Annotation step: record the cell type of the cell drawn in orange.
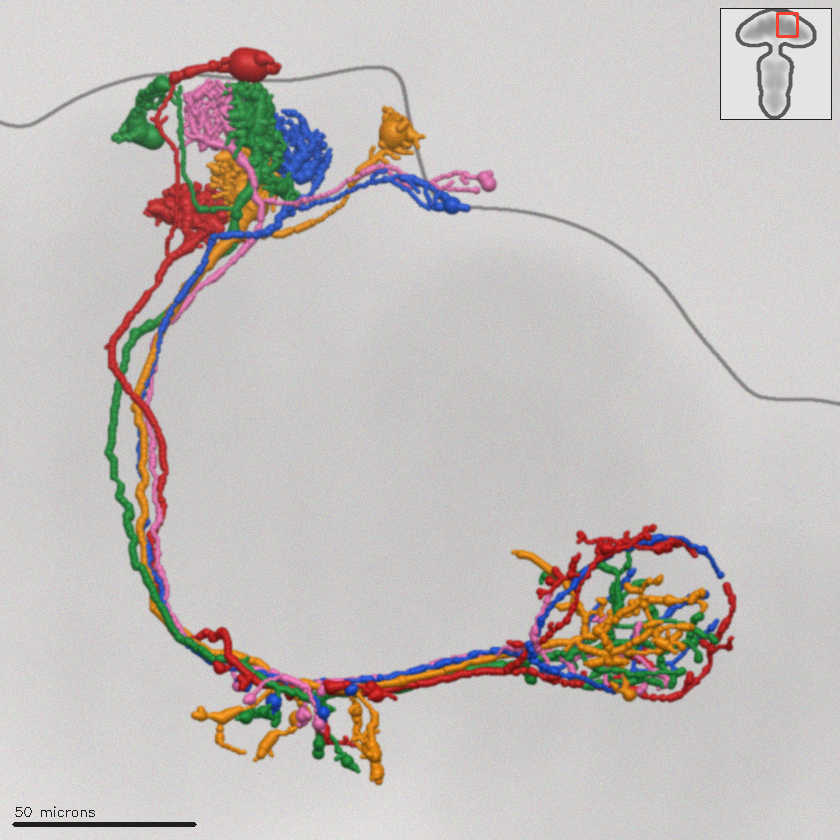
VA4_lPN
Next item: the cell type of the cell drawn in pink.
VA7m_lPN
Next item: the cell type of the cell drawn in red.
VM4_adPN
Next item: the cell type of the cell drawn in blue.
VA5_lPN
